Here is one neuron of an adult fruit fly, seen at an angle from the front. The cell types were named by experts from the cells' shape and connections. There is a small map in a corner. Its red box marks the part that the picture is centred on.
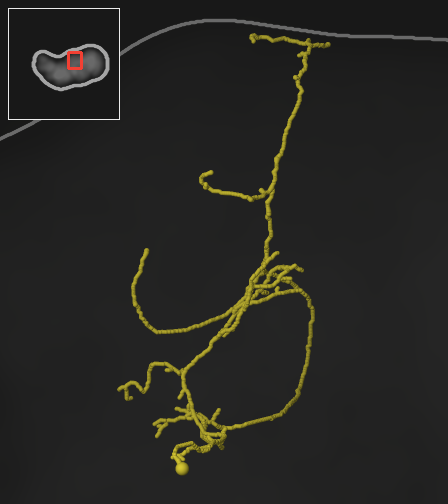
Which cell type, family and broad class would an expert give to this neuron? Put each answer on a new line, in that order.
CB1165
hemilineage VLPl&d1_dorsal
central-brain intrinsic neuron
